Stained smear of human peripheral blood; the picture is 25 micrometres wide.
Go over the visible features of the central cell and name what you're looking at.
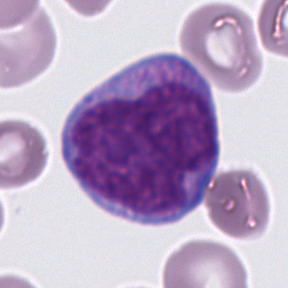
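The cell is about 15 micrometres across, with a smooth outline that lacks surface projections. A large nucleus fills most of the cell. Its chromatin is mottled, with lighter and darker purple patches. The cytoplasm forms a thin rim, widest along the upper edge. This is an atypical promyelocyte.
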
